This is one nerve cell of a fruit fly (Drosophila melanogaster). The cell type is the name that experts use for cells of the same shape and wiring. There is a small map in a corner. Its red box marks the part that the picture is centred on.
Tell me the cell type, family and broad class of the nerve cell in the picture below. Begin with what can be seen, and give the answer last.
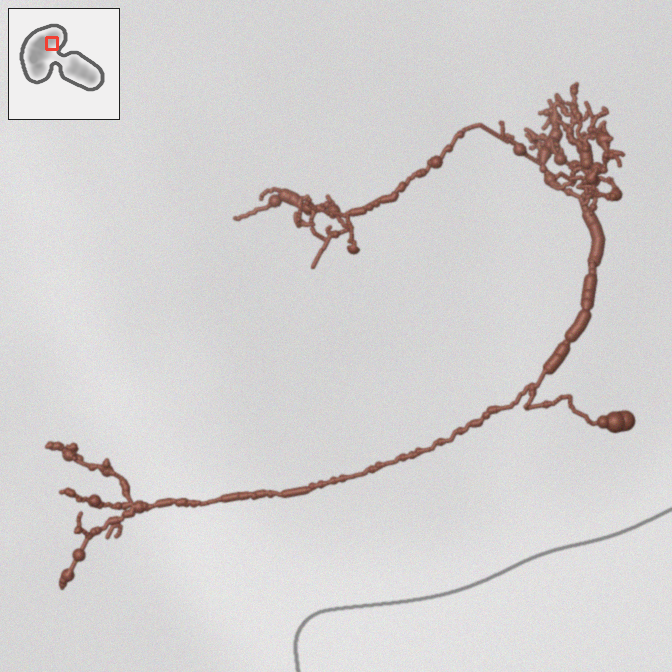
It is in the brain and does not reach the nerve cord. The picture shows dozens of branch ends. The cell type is LLPC2. Its family is LLPC. This is a visual projection neuron.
